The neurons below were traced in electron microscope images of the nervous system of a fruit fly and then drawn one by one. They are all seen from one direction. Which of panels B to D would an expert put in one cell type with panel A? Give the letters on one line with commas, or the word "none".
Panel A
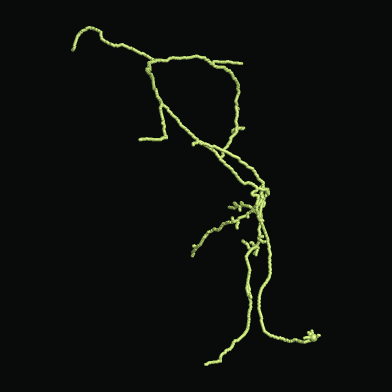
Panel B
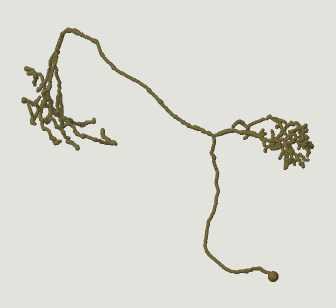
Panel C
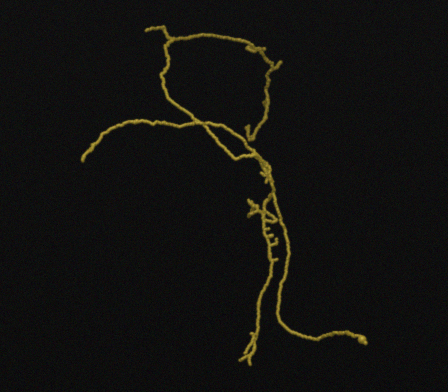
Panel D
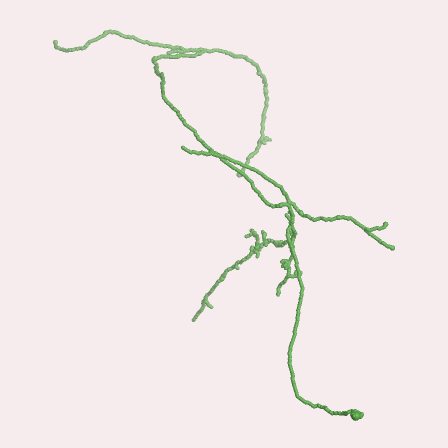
C, D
